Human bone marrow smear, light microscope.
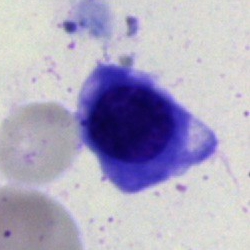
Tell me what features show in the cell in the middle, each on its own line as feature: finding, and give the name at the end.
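Outline: irregular and angular, narrowing toward the right end, as I see it
Chromatin: dense, dark purple
Cytoplasm: deep blue
Paler area: in the cytoplasm, right of the nucleus
Name: erythroblast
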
